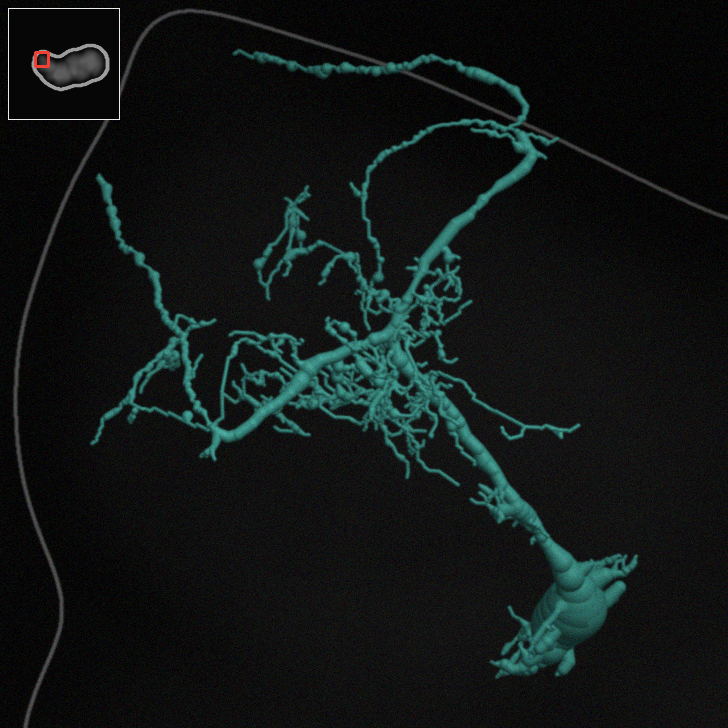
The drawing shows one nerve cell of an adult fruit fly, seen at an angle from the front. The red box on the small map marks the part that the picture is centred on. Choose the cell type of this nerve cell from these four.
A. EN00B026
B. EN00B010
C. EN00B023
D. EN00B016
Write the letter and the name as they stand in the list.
C. EN00B023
